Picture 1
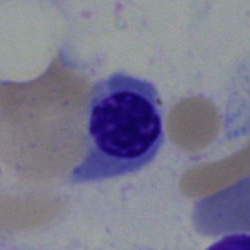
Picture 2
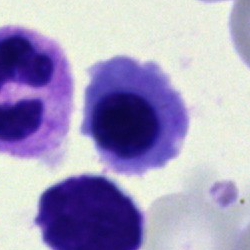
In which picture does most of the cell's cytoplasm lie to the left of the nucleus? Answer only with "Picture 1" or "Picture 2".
Picture 1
